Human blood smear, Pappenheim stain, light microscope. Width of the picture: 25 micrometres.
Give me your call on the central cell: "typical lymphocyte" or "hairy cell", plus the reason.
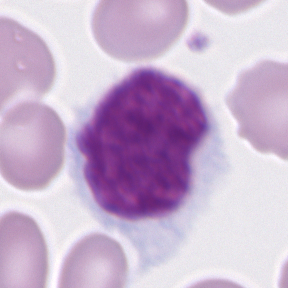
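It's a hairy cell. Look first at the cytoplasm.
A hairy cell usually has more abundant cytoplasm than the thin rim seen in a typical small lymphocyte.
Here the cytoplasm is pale greyish blue, with a ragged, wispy edge toward the lower right. The nucleus is roughly round, with a shallow notch on its right side, and its chromatin is dark purple and coarsely clumped.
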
